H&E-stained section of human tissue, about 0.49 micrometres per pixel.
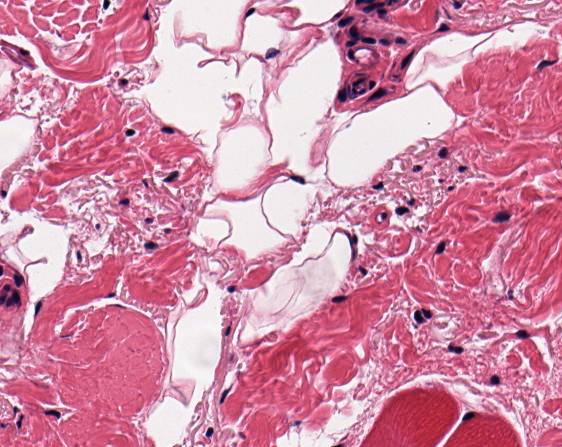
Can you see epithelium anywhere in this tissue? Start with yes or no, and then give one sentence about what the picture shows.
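No. No epithelium is seen anywhere in the field.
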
